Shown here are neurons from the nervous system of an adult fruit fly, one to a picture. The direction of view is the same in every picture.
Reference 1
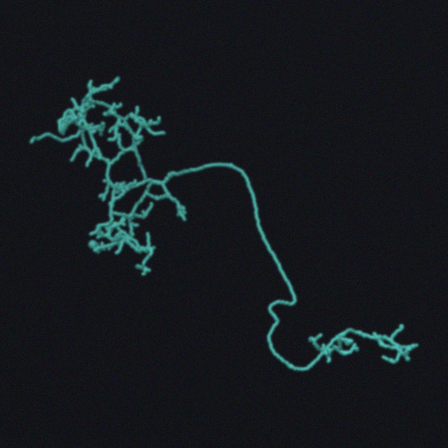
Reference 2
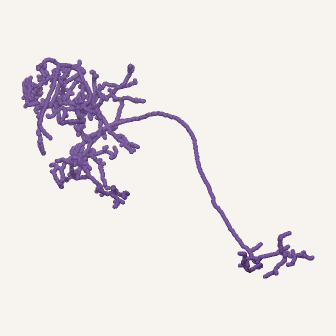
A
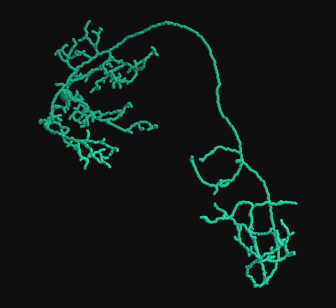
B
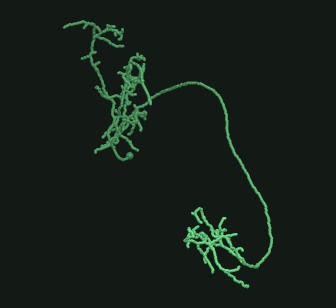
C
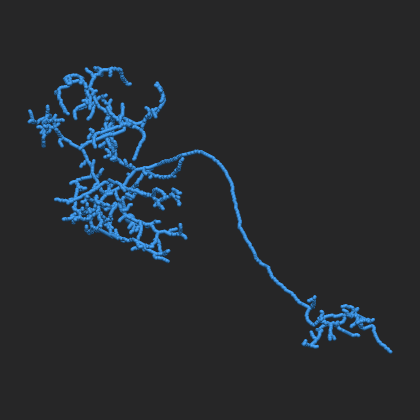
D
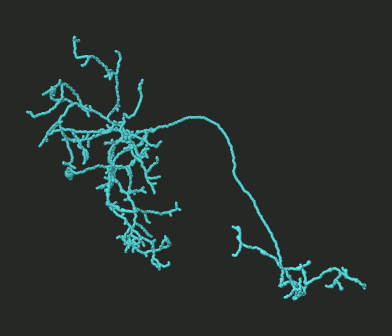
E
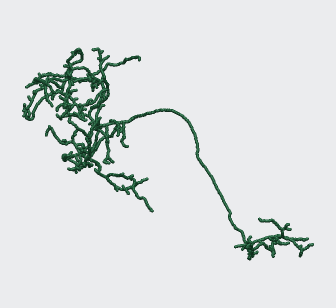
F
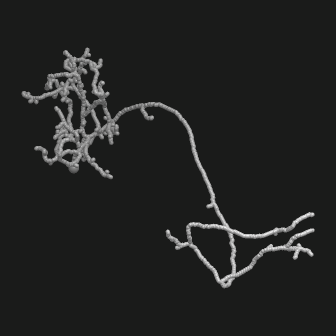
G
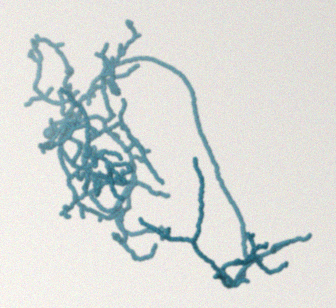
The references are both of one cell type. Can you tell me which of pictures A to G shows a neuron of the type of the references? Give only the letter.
E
